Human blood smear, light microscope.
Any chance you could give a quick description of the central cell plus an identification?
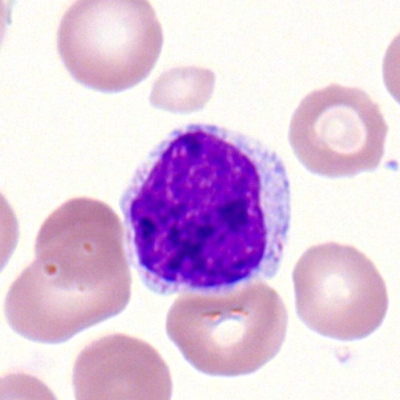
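Darker clumps set among lighter areas give the chromatin a coarse texture. The cytoplasm forms a pale blue-grey rim. Neither coarse granules nor vacuoles are seen in that cytoplasm. This is a lymphocyte.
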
